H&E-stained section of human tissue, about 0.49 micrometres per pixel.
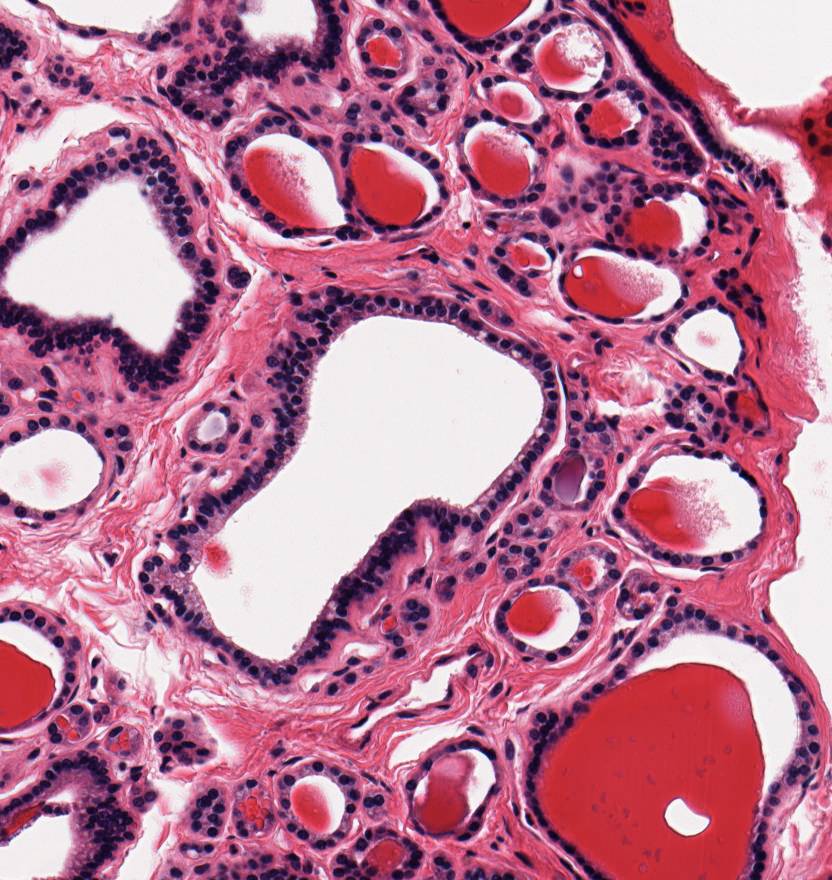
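Thyroid, haematoxylin and eosin: many small round to oval glands crowded around a large, irregular, empty central lumen. Many contain dense, homogeneous, bright red eosinophilic secretion; in many, it is pulled away from the lining, leaving a clear crescent at one side. The stroma between glands is pink fibrous collagen with wavy fibres.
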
